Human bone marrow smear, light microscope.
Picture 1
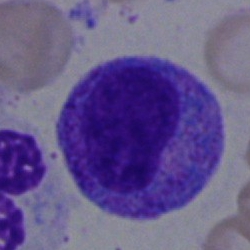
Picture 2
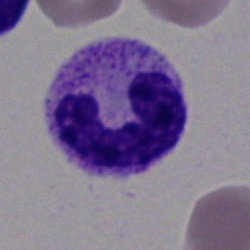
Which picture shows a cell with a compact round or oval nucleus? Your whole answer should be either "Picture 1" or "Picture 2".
Picture 1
